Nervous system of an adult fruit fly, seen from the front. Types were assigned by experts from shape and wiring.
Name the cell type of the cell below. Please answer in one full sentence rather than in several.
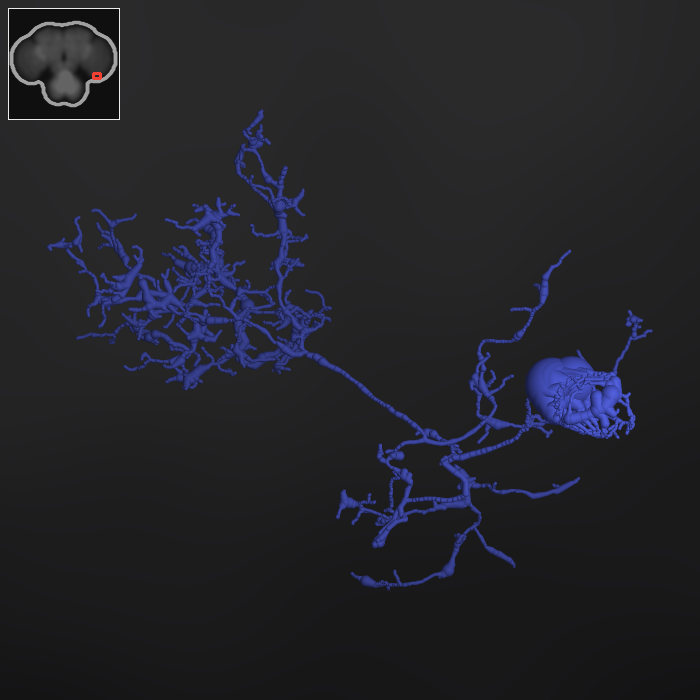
The neuron is typed under the name Dm10.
